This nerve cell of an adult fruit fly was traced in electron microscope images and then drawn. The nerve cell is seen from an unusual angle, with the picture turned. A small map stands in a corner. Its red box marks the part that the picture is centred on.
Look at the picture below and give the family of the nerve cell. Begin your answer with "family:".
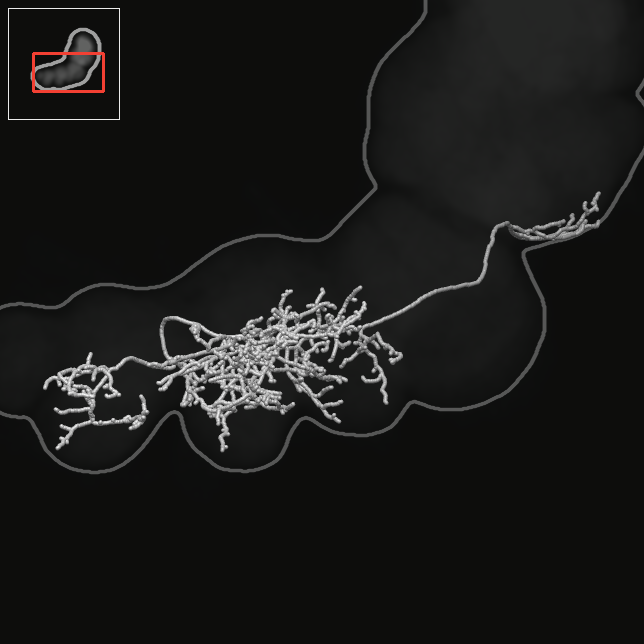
family: hemilineage 03B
